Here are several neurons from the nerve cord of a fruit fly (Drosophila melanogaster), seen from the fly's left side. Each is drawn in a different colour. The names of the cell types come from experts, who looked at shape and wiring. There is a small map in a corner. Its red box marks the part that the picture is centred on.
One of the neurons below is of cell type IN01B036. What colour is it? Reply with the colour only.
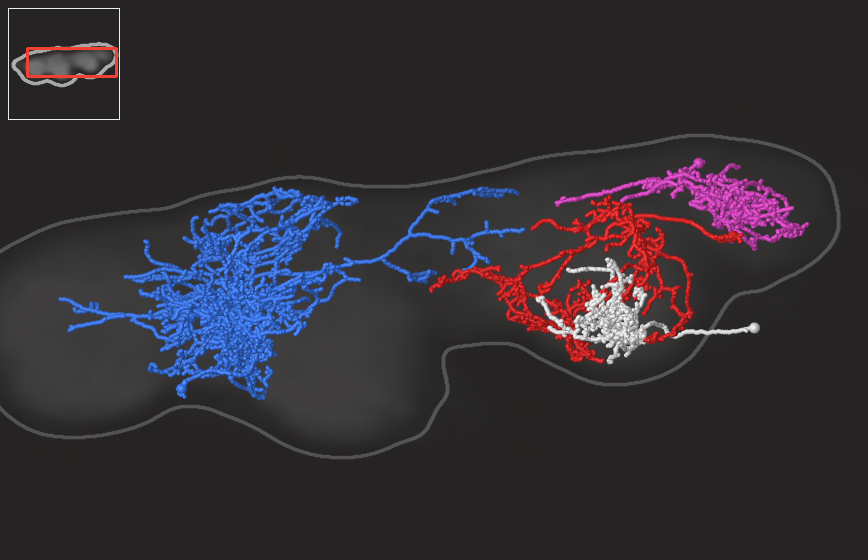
white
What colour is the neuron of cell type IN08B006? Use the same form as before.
blue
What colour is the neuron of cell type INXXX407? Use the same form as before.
magenta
